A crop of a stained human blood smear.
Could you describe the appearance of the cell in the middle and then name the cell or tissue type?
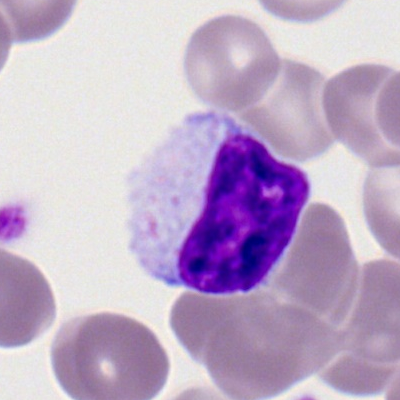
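Look first at the chromatin: dense, deep purple and coarsely clumped. Now the cytoplasm, which is plentiful and takes up roughly the left half of the cell. You can pick out a few fine pinkish-red granules scattered through it. Along the left edge, the outline is ragged. This cell is a lymphocyte.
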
